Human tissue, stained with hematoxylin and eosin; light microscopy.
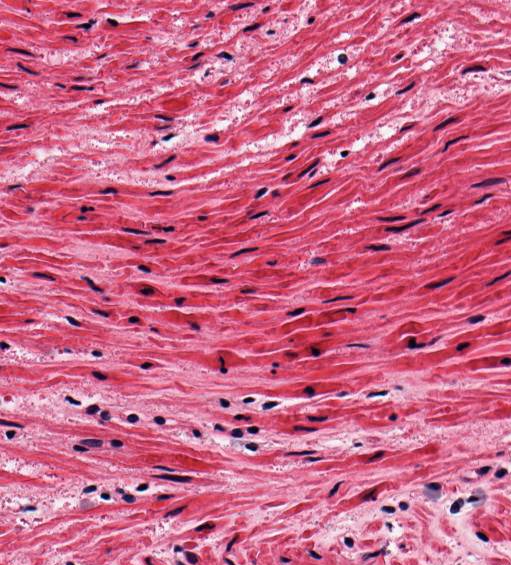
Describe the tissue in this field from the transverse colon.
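Look at how the spindle cells travel roughly side to side across the field, in gentle waves. Now find the nuclei: most are elongated and dark-staining, with blunt, rounded ends. Notice that they are spaced apart, with plenty of cytoplasm between them. That cytoplasm is deep pink and, if you look closely, finely fibrillar.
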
